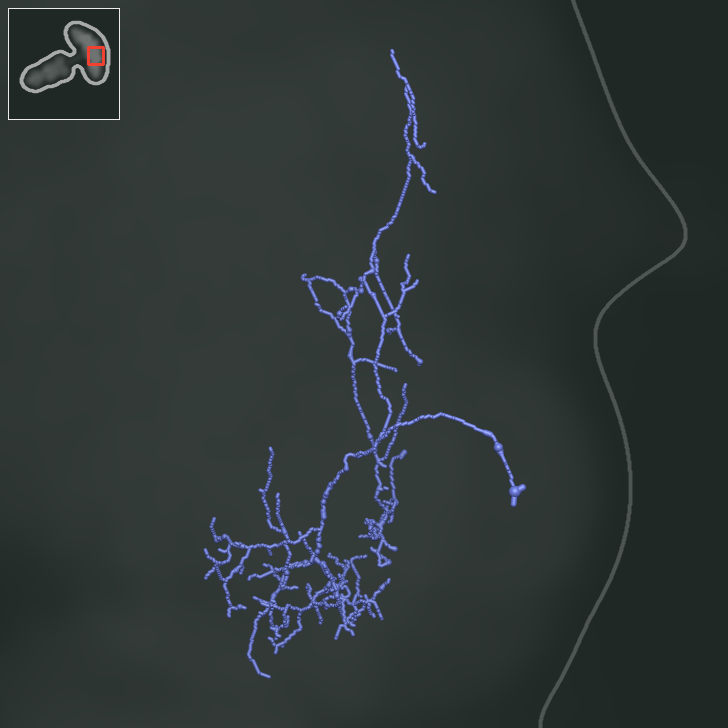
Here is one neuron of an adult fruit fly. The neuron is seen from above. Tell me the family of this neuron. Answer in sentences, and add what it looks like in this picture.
Its family is hemilineage SLPad1_anterior. This is a central-brain intrinsic neuron. It is in the brain and does not reach the nerve cord. Dozens of branch ends can be seen.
